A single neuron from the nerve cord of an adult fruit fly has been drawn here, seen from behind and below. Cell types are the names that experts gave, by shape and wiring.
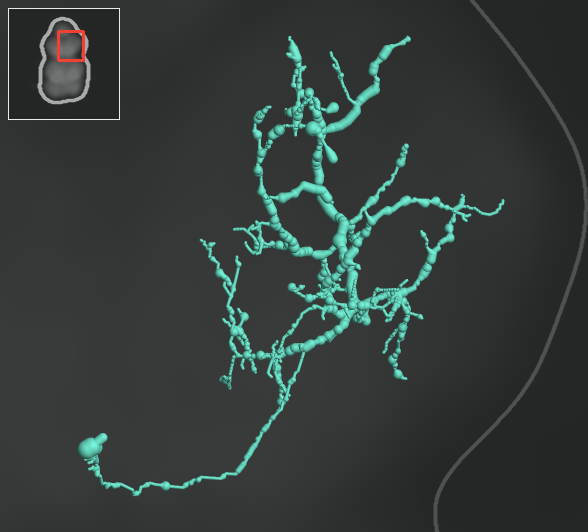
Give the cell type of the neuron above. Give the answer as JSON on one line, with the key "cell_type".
{"cell_type": "IN13B032"}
